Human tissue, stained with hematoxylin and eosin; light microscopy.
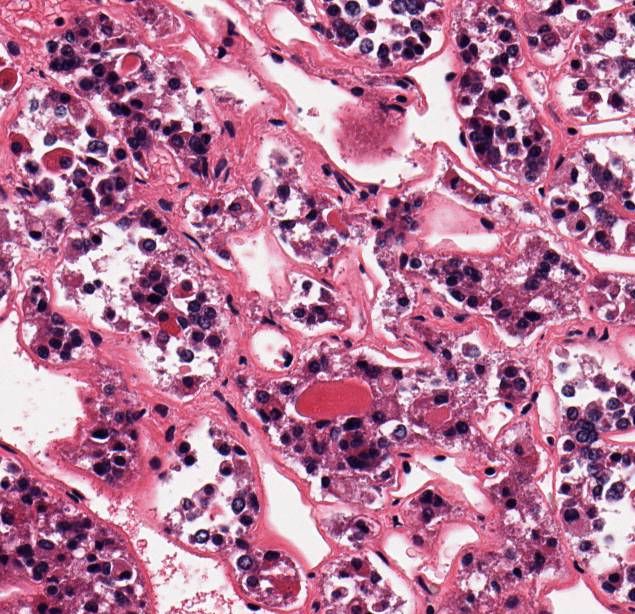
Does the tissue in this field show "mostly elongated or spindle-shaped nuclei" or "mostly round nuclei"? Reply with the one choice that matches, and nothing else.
Mostly round nuclei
